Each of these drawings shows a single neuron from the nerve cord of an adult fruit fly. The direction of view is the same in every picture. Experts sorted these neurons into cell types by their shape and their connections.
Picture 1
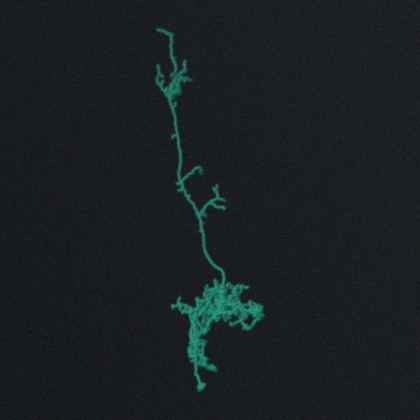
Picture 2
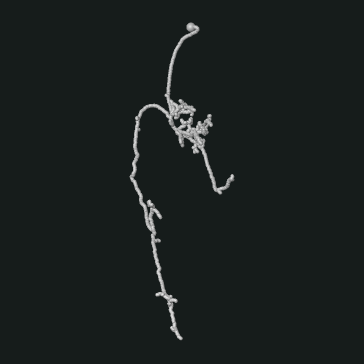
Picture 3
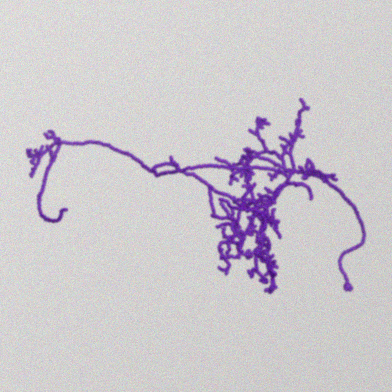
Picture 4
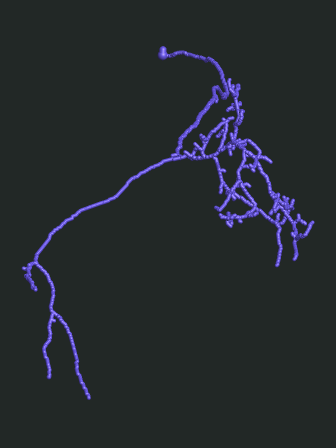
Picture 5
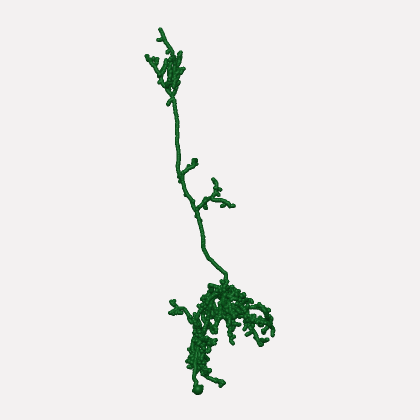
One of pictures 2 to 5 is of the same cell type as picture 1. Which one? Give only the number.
5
